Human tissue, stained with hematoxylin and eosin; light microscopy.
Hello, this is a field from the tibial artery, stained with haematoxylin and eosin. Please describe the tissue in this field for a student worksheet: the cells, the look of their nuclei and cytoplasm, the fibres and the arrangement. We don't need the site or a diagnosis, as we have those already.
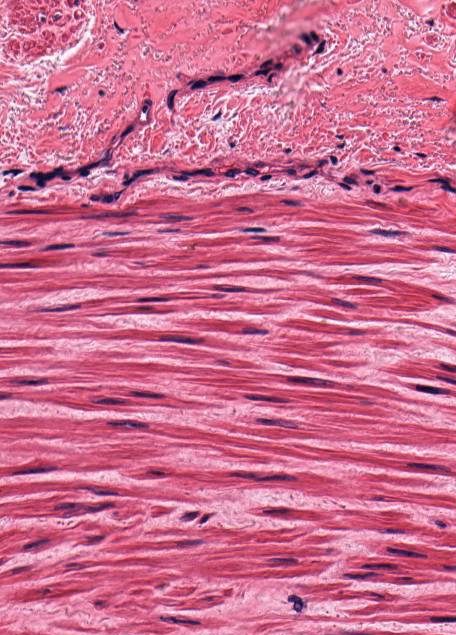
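Two zones are present: connective tissue in the upper third and, over the lower two-thirds, a broad band of closely packed parallel fibres. These fibres run roughly horizontally and their cytoplasm stains a deep pink with eosin. Their nuclei are elongated and cigar-shaped, lying lengthwise along the fibres.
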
